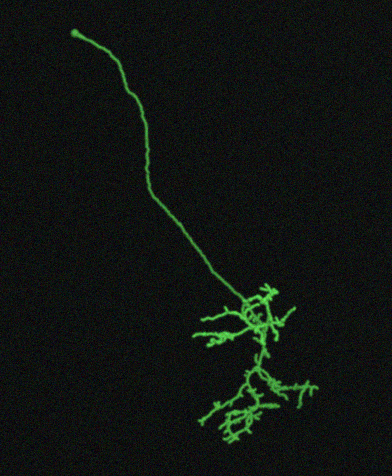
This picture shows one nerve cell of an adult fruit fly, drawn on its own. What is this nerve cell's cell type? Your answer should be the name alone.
CB1394_b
